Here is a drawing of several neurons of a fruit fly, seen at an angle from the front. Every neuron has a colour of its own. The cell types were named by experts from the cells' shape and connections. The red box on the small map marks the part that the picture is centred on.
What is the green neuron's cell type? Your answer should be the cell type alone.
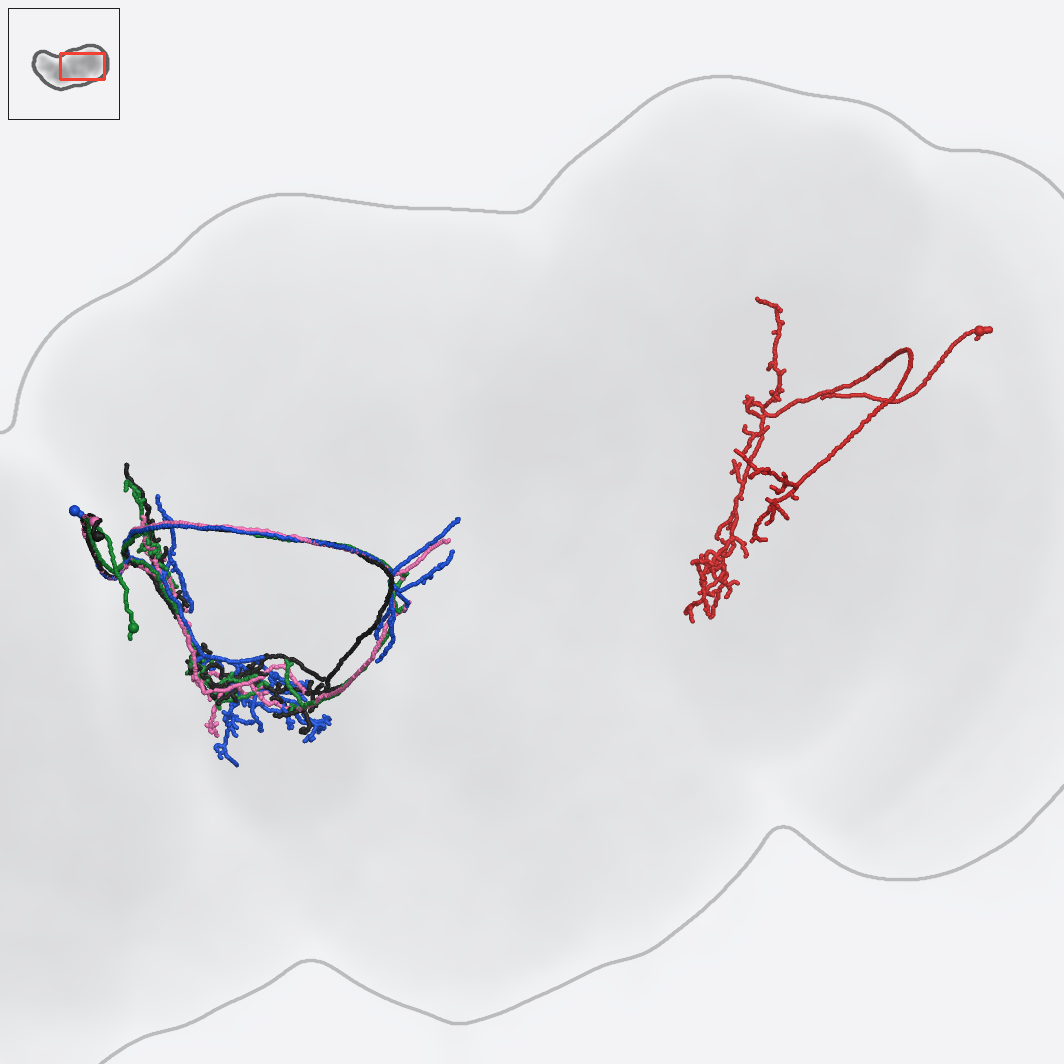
CB3760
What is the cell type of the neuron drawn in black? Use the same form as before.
CB3759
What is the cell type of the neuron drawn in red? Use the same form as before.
PLP039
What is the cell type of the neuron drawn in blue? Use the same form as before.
WED034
